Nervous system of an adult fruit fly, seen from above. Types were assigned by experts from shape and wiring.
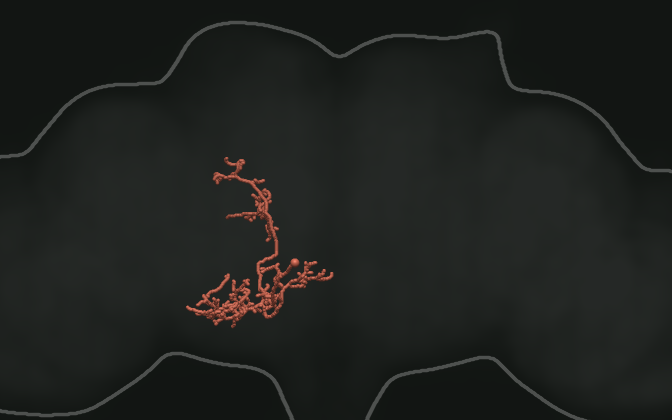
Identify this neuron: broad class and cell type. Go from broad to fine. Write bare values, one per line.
central-brain intrinsic neuron
IB032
